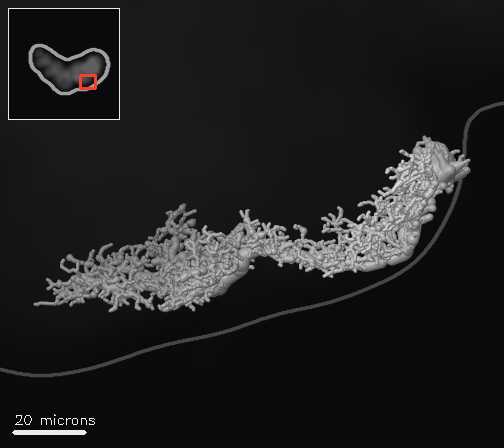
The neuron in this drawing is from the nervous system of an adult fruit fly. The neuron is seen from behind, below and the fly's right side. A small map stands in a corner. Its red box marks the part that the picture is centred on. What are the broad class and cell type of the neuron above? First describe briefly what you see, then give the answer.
From left to right in the picture it spans about 120 microns. In this view it is wider than it is tall. It is a motor neuron of the brain. It is of cell type MN11D.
